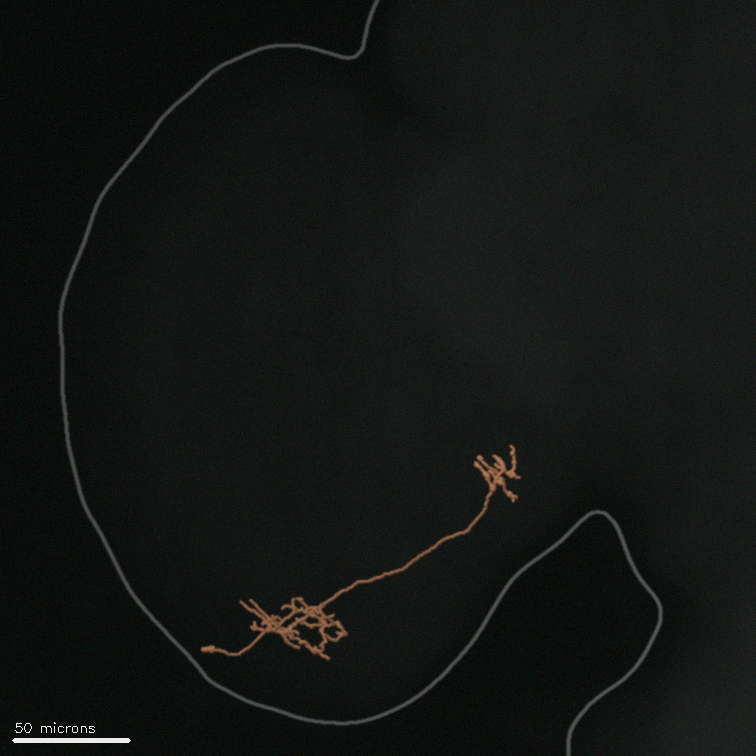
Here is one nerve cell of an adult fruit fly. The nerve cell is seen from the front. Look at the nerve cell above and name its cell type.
Tm36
